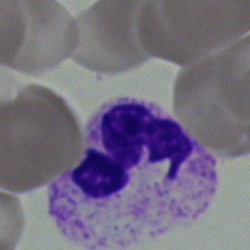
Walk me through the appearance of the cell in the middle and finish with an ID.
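Several lobes, joined by thick bands of nuclear material, make up the bent nucleus. This nucleus lies in the upper half of the cell, while the lower half is filled with cytoplasm. The nuclear chromatin is condensed and dark purple. The cytoplasm is abundant and pale lilac. This is a segmented neutrophil.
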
